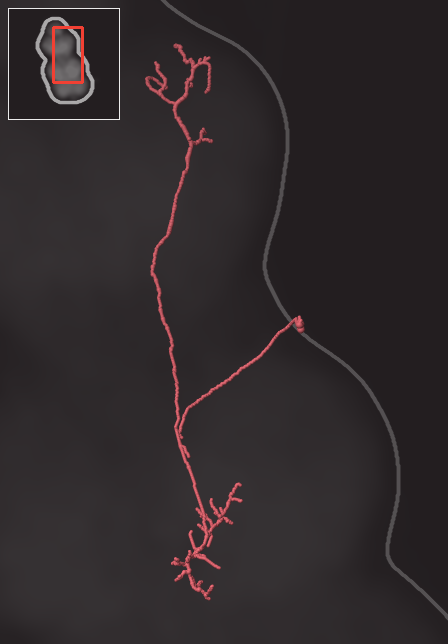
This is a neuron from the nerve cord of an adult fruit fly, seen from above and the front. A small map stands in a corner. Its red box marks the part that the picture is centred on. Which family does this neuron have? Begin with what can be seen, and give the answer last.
In this view it is more than twice as tall as it is wide. This is a nerve-cord intrinsic neuron. Its family is hemilineage 11A.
